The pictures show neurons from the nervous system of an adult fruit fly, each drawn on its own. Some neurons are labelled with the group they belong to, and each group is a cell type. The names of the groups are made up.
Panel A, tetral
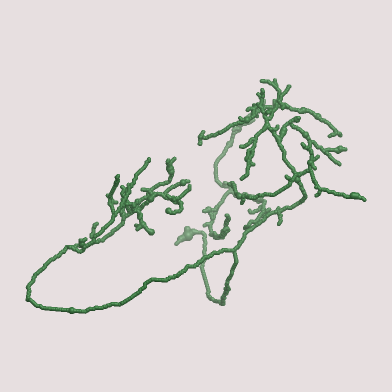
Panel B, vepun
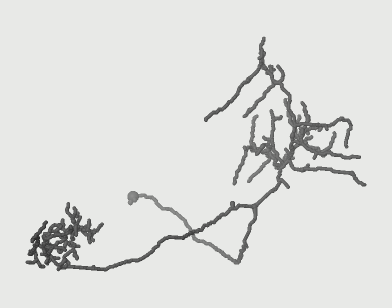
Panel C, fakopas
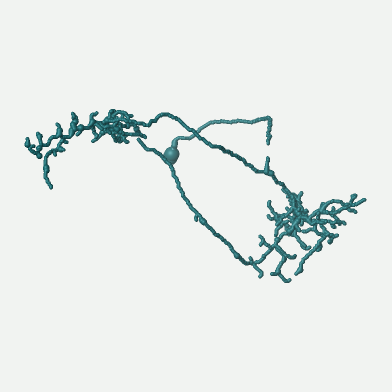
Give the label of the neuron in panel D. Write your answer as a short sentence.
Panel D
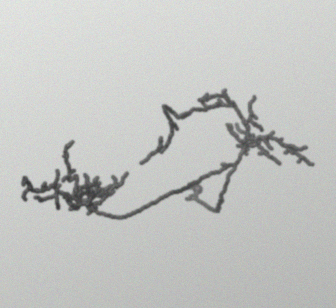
It belongs to fakopas.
